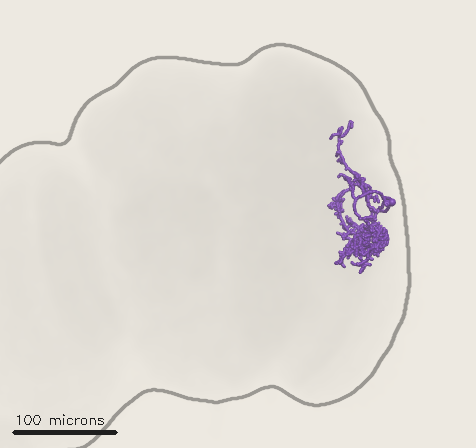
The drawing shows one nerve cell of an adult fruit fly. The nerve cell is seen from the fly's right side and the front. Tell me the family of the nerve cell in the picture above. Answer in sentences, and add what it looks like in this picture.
Its family is hemilineage VLPa1_lateral. Its broad class is central-brain intrinsic neuron. The cell body is on the right of the picture. By the scale bar it is about 150 microns tall in this view.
